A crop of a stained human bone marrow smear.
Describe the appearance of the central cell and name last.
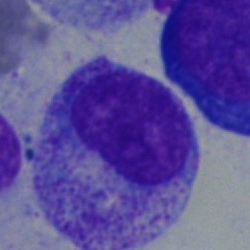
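Off-centre nucleus, toward upper right. Cytoplasm plentiful, mostly below and left of nucleus. Pale blue-grey background, filled with many small purple granules. Cell: myelocyte.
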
